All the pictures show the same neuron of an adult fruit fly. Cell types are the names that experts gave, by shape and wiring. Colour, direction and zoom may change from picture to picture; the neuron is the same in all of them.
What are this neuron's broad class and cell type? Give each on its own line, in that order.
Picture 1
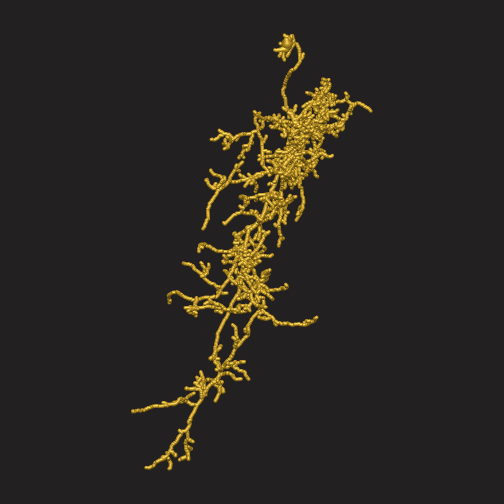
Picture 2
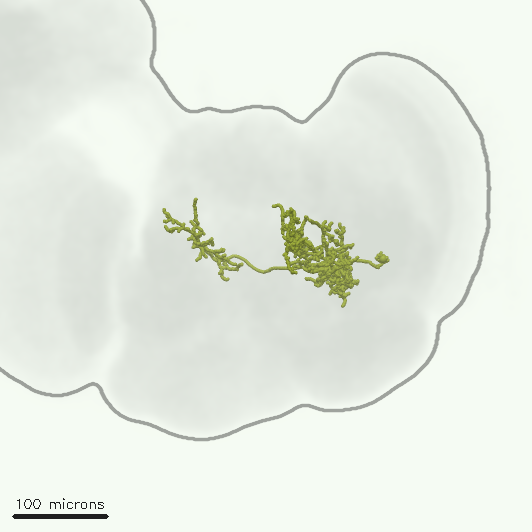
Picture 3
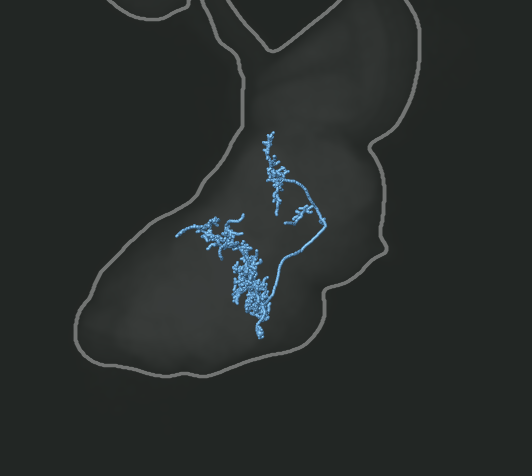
central-brain intrinsic neuron
LAL126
